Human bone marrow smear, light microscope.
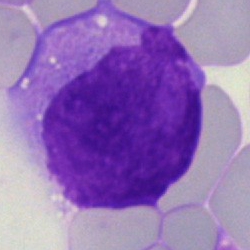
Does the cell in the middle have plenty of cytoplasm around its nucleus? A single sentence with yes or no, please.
No, the cell's cytoplasm is limited to a thin rim.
